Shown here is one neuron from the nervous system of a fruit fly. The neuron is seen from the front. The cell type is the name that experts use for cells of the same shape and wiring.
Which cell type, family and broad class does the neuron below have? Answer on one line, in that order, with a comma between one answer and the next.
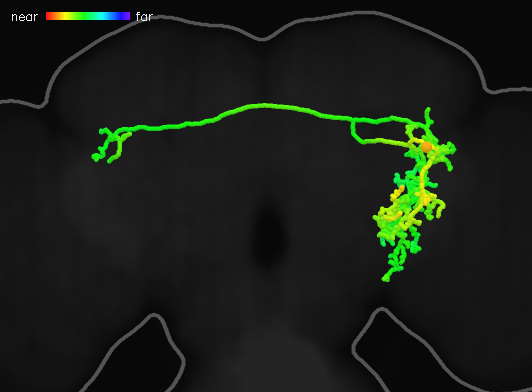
AVLP235, hemilineage VLPl&d1_dorsal, central-brain intrinsic neuron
